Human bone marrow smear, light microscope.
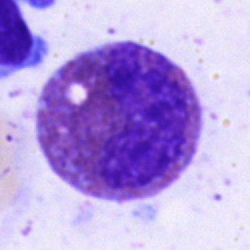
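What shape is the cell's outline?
Round, nearly circular, with a smooth edge free of blebs or projections.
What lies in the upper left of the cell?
A single small round white spot, sharply bounded.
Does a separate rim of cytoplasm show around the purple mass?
No clearly separate pale blue rim is seen.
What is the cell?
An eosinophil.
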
